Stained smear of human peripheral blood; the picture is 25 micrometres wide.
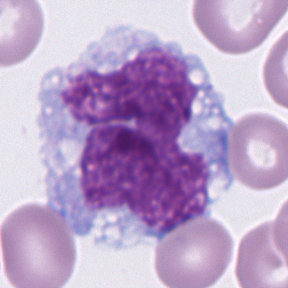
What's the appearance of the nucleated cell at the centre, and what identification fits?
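An irregular, ruffled outline bounds the cell. Its nucleus is folded and crossed by a pale cleft running roughly horizontally; no nucleoli can be seen. The cytoplasm is not filled with large coloured granules. It is a monocyte.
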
